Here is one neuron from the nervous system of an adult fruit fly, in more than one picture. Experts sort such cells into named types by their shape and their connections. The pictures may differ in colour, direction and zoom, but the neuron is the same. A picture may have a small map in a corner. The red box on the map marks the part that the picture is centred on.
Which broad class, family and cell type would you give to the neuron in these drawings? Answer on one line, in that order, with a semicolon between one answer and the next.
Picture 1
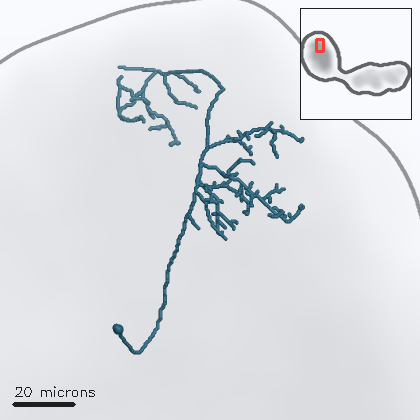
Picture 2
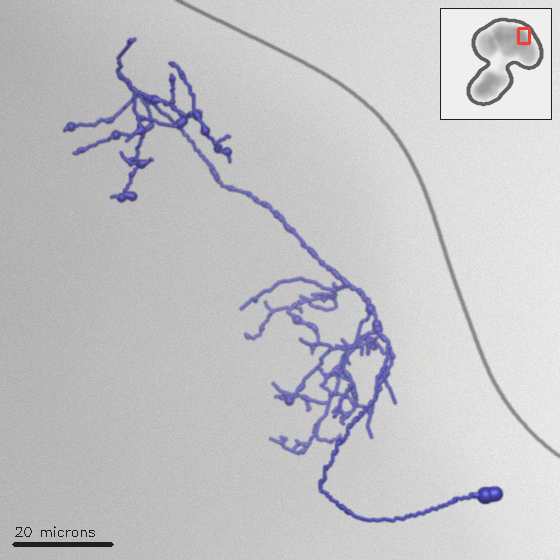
central-brain intrinsic neuron; hemilineage VPNl&d1_dorsal; CB2047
